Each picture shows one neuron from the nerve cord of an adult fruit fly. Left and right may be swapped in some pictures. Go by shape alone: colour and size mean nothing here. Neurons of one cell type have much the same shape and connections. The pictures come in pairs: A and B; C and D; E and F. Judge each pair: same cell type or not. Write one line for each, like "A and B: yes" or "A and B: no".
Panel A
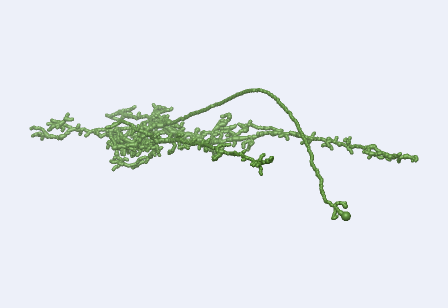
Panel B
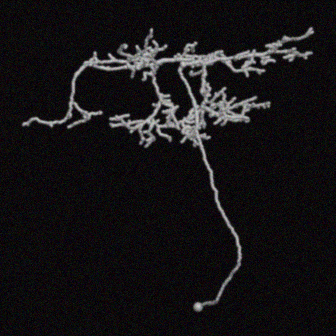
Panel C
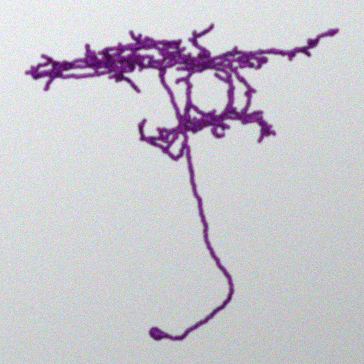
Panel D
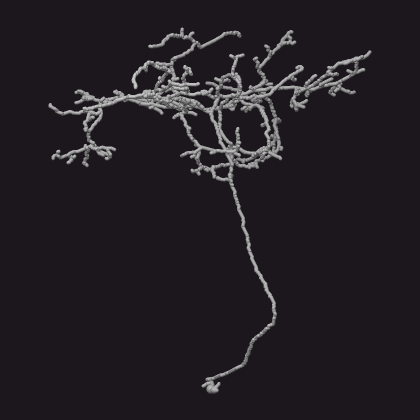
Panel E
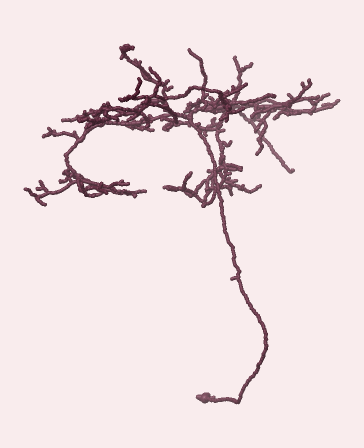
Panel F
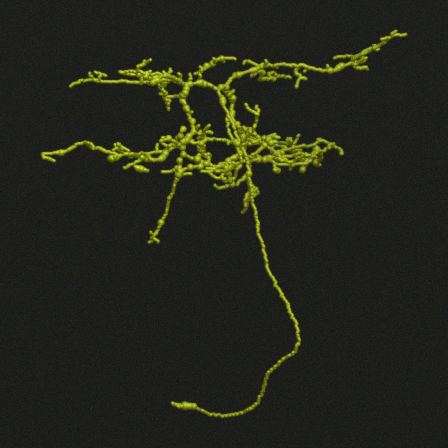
A and B: no
C and D: yes
E and F: yes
